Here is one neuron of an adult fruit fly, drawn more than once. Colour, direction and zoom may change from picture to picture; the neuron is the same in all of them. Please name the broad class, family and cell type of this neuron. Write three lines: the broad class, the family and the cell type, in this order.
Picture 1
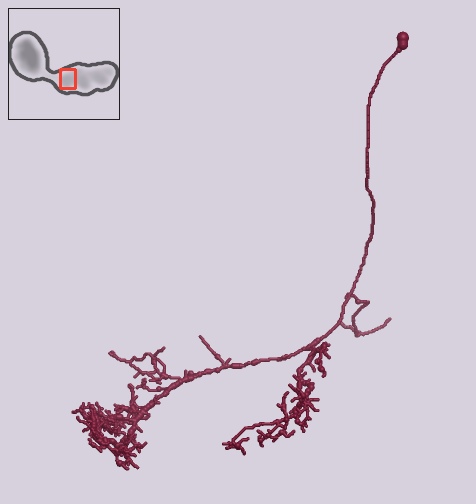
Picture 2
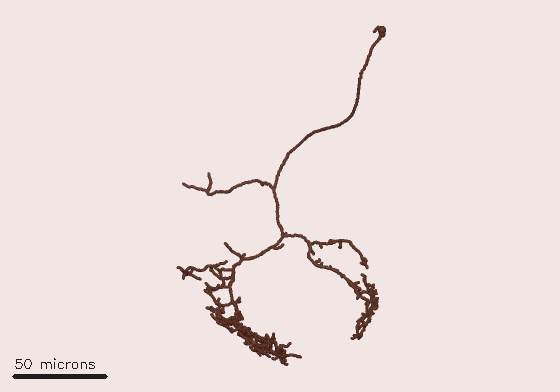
nerve-cord intrinsic neuron
hemilineage 23B
IN23B033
